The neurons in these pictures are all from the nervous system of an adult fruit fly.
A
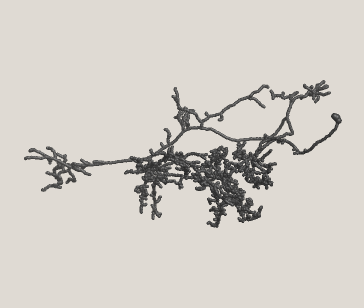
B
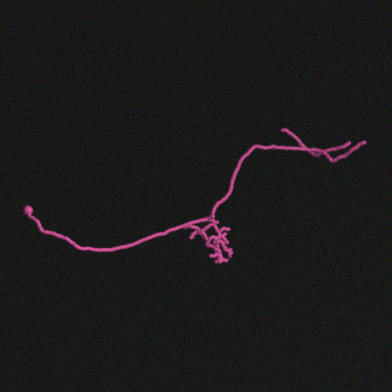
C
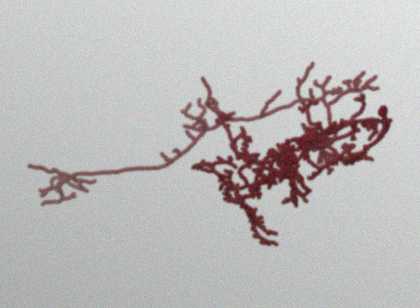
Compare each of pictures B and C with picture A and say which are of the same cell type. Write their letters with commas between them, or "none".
C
